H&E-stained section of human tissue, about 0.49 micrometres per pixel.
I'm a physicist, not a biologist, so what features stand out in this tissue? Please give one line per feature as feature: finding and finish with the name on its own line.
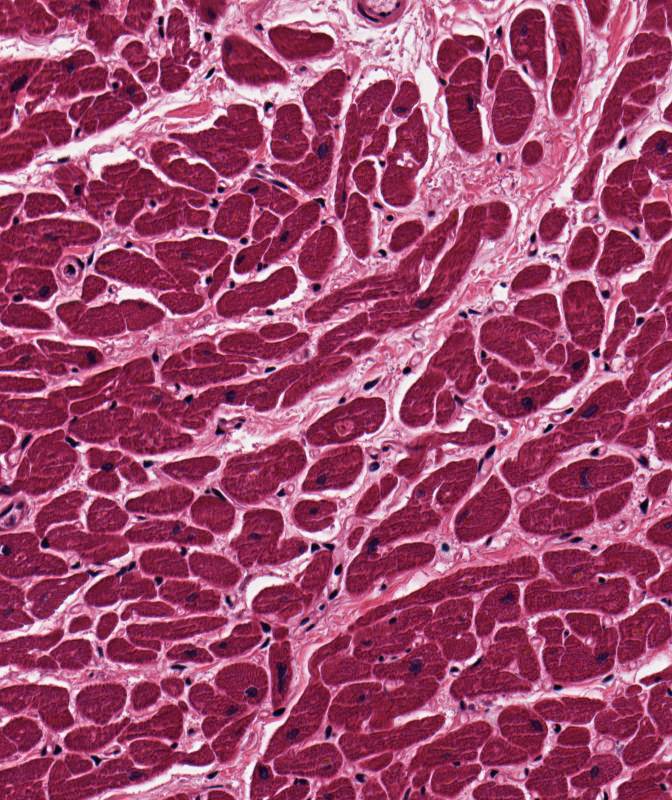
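Fibres: fill nearly the whole field, cut mostly in cross and oblique section
Fibre nuclei: central, where seen
Cytoplasm: deep red, densely eosinophilic
Strands: thin, between fibres, holding small, dark, elongated nuclei
Name: left ventricle of the heart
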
